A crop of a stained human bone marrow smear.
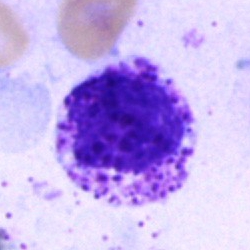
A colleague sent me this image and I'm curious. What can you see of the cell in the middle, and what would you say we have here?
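Coarse, round, dark purple granules lie in the cytoplasm, and some of them sit over the edge of the nucleus. Between the granules, the cytoplasm is very pale. The rim of cytoplasm is wider beneath the nucleus than above it. It is a basophil.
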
